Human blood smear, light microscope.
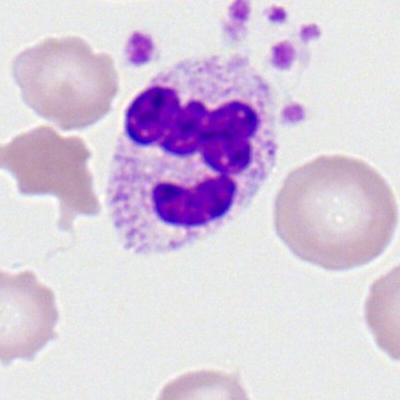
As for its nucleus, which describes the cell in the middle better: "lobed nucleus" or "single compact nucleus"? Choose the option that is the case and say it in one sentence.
The nucleus has been divided into two or more segments.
